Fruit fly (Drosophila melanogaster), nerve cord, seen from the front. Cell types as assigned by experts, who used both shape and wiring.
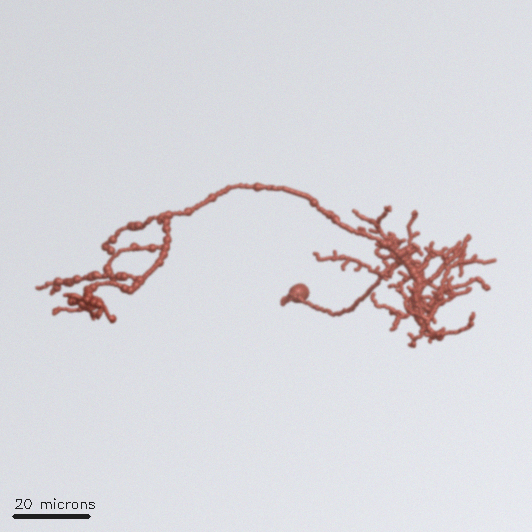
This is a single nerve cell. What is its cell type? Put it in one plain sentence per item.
The cell type is IN06A071.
